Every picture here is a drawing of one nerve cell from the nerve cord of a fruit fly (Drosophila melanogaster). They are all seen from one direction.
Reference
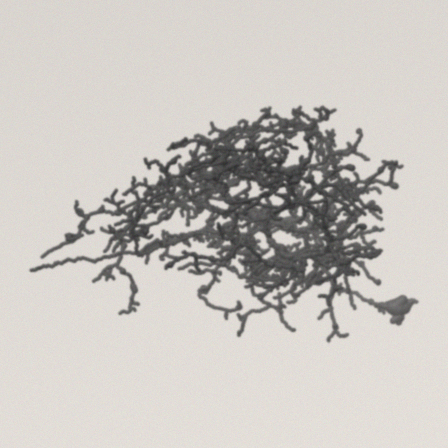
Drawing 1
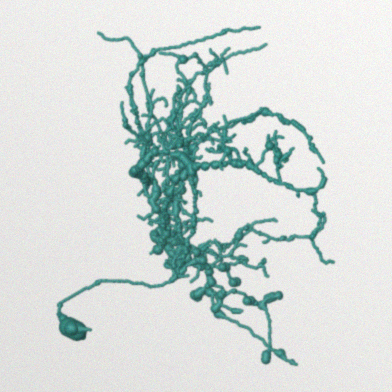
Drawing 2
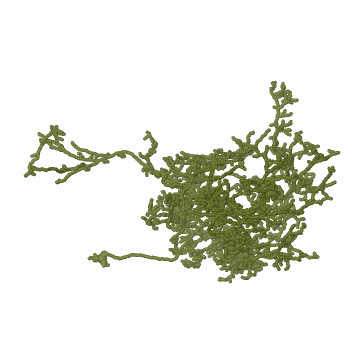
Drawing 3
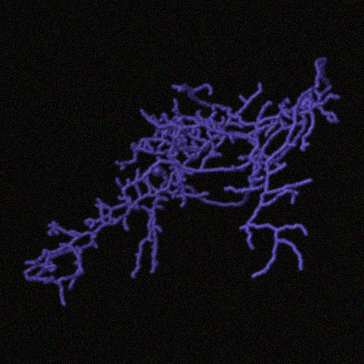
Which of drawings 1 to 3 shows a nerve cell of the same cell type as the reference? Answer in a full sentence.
Drawing 2 shows a nerve cell of the same cell type.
